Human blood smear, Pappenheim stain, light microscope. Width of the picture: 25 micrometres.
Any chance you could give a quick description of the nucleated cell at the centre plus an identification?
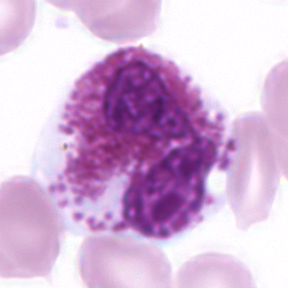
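The nucleus consists of two lobes, one placed in the upper part of the cell and the other in the lower right. Numerous coarse, round, reddish-purple granules pack the cytoplasm, lying most densely on the left side of the nucleus. Immediately left of the lower lobe is a small pale area of cytoplasm free of granules. It is an eosinophil.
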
